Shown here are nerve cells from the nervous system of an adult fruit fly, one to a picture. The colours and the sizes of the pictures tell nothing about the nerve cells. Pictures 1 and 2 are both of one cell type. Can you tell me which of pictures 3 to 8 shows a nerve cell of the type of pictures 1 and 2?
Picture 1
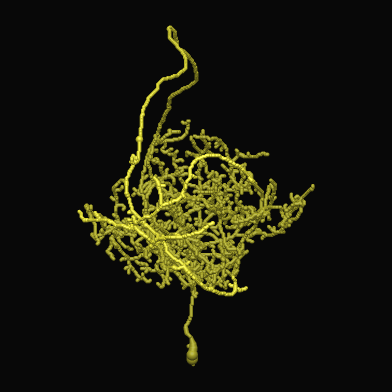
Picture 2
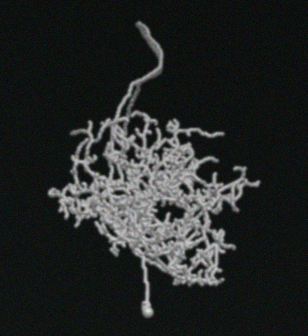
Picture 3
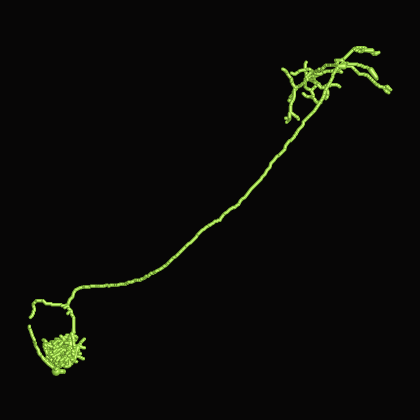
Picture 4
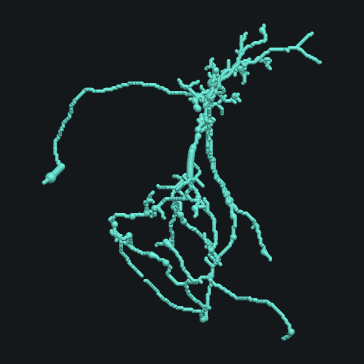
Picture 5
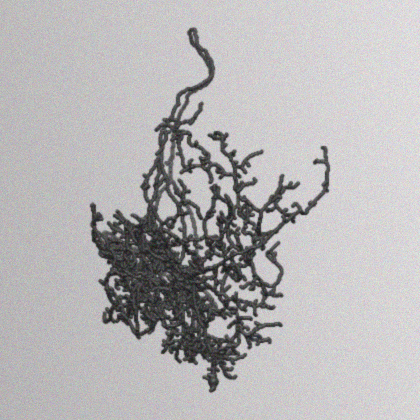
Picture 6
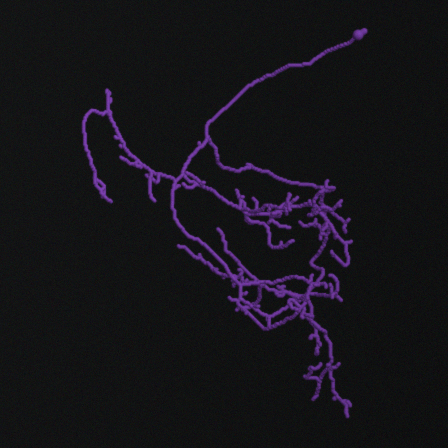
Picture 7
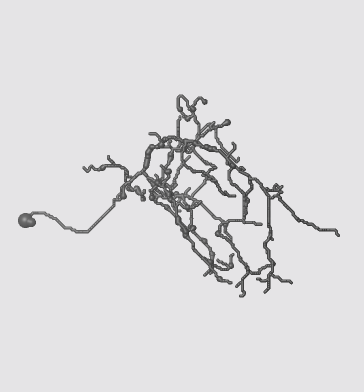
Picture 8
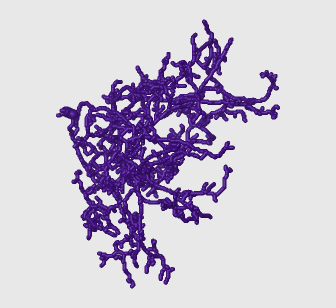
5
